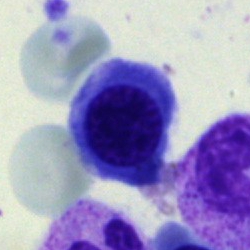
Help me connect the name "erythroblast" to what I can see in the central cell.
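This is an erythroblast, and its deep blue cytoplasm fits the name.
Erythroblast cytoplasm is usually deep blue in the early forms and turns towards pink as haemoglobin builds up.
The outline is smooth and rounded, the cytoplasm holds no visible granules, and no distinct nucleolus can be made out in the nucleus.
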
